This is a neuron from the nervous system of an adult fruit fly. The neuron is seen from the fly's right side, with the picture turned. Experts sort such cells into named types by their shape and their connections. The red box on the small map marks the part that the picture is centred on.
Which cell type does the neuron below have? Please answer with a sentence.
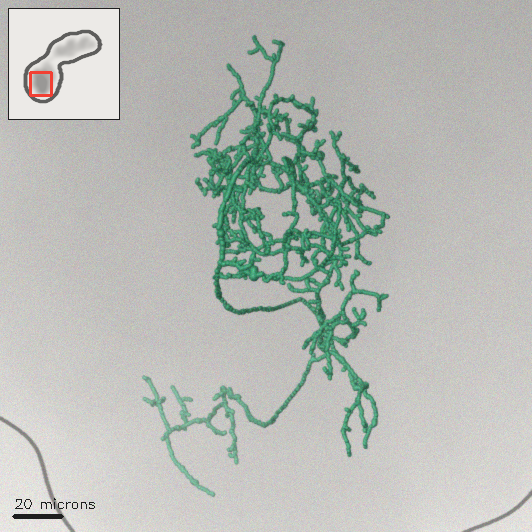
The cell type is AVLP748m.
